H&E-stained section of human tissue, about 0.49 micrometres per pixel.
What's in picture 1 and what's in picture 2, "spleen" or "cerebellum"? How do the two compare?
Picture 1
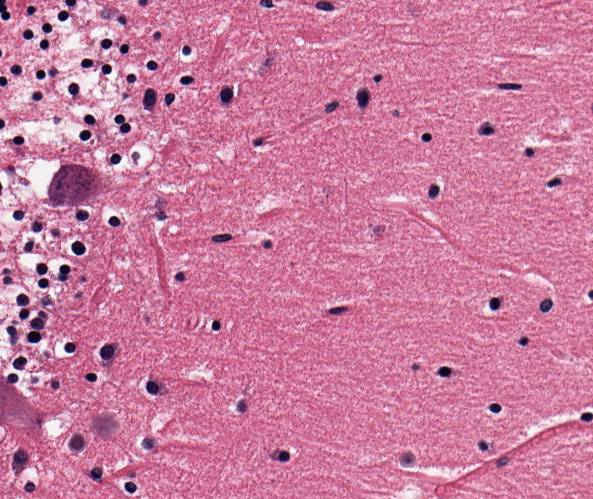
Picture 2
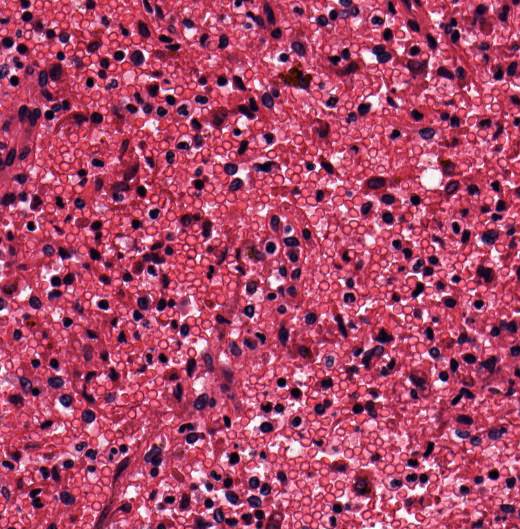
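Cerebellum's picture 1, spleen's picture 2. On the cerebellum you've got a zone of densely packed small round dark nuclei along the left edge, with small clear spaces between them at upper left. A large neuron with plentiful purple-pink cytoplasm sits at that border, next to a pale fibrillary zone whose small dark nuclei often have a clear halo. The spleen is just closely packed red blood cells edge to edge, no organised units, with small dark-purple nuclei scattered evenly among them.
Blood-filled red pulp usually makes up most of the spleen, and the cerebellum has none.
Pale-pink strands with spindle nuclei run through it too.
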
